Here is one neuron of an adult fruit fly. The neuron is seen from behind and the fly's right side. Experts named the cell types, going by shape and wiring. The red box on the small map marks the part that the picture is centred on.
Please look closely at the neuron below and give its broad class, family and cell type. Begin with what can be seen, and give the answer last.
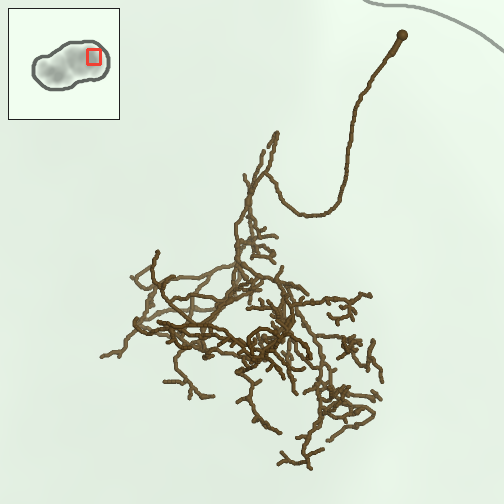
The cell body can be seen at the upper right of the picture. The picture shows dozens of branch ends. Its broad class is central-brain intrinsic neuron. The family is hemilineage LHl1. The cell type is AVLP004_b.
